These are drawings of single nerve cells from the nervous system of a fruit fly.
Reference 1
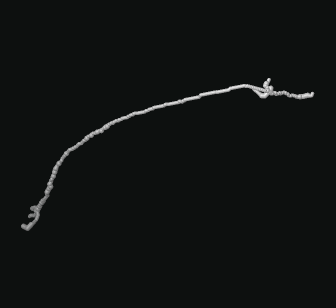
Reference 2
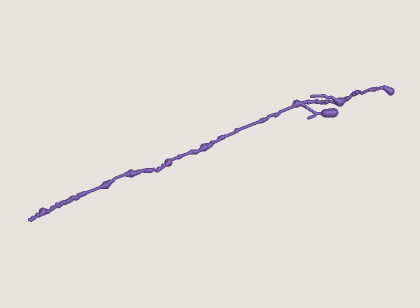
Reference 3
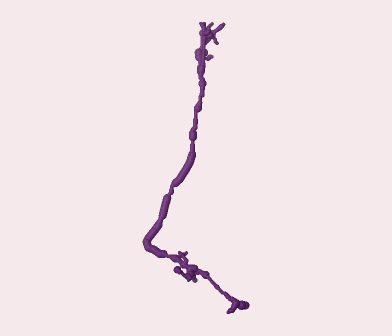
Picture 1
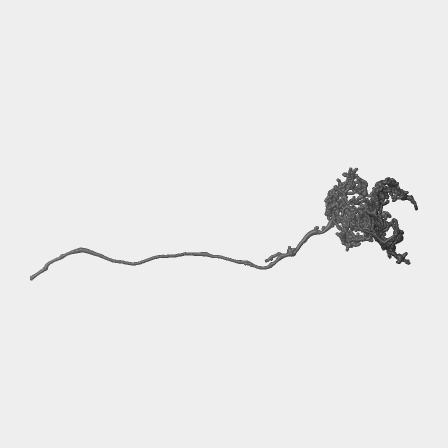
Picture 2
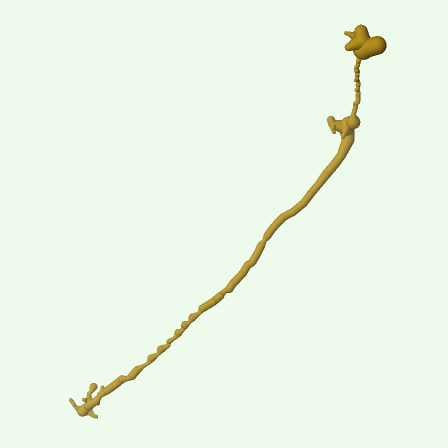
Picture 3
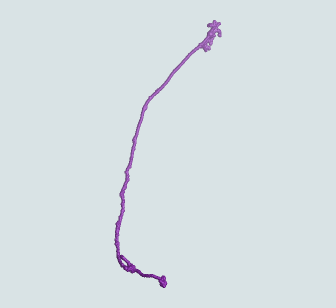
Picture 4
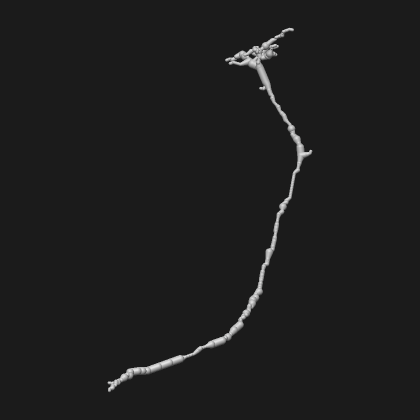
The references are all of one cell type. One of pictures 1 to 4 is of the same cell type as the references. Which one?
Picture 3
